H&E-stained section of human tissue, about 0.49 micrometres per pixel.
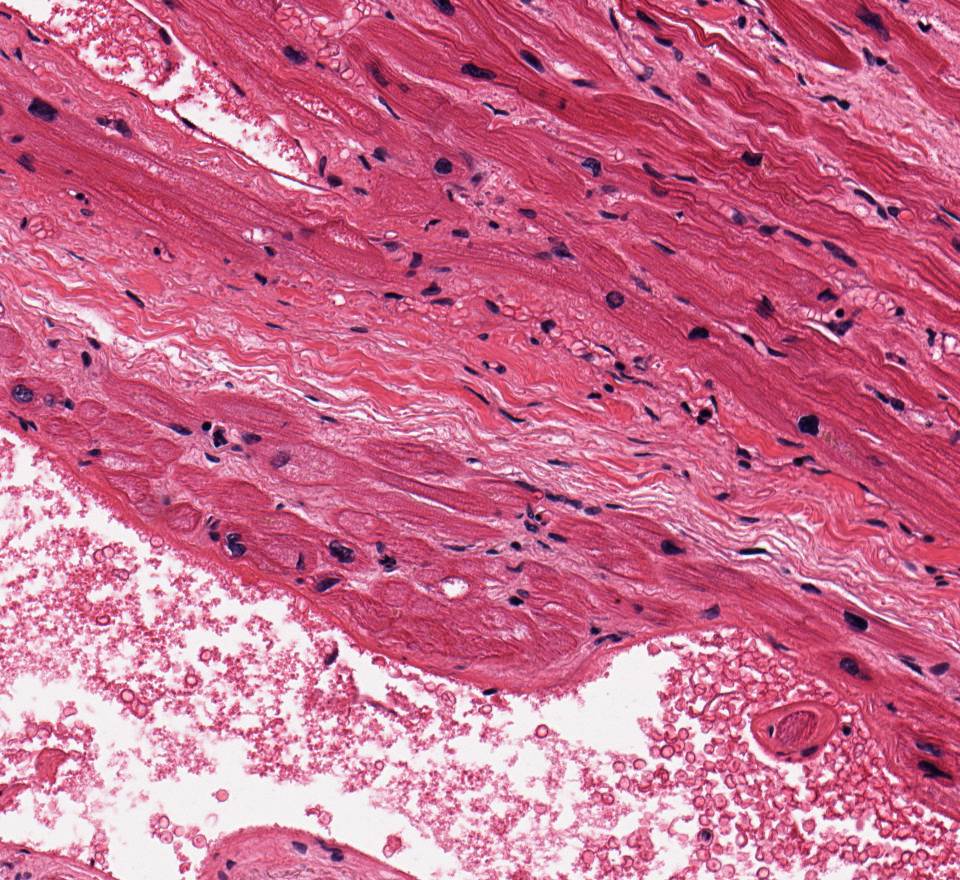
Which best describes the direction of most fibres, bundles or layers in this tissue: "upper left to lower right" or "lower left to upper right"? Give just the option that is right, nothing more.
Upper left to lower right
